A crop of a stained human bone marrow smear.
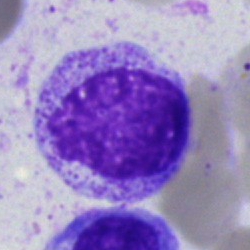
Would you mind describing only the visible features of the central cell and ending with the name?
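Start with the shape: the outline is round. Now find the nucleus; it sits off-centre, toward the right side of the cell. Look closely at the chromatin and you'll see it is finely stippled rather than coarsely clumped. The cytoplasm around it is pale lavender-blue. This is a myelocyte.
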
